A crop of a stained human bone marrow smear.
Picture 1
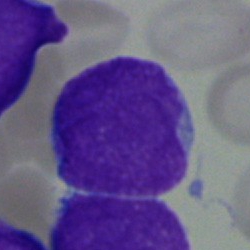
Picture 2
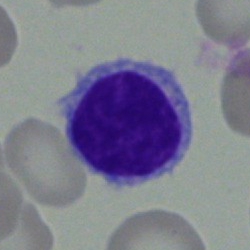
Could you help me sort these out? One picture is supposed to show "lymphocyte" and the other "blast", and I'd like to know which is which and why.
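In picture 1 the cell is a blast; in picture 2 it is a lymphocyte. Their chromatin separates them best: fine and evenly spread, without coarse dark clumps, in the blast, but dense and dark purple throughout the nucleus of the lymphocyte.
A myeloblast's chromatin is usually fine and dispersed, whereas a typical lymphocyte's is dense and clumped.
In both cells the nucleus takes up most of the space: it fills almost the whole blast, and the lymphocyte's cytoplasm forms only a thin rim.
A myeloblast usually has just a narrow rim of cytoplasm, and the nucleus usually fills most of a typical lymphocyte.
No nucleoli are visible in the lymphocyte.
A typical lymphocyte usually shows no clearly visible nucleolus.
Neither cell shows cytoplasmic granules, and the blast has no vacuoles. Both outlines are roughly round; the blast's edge is smooth, while the lymphocyte's carries small irregular fuzzy projections.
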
